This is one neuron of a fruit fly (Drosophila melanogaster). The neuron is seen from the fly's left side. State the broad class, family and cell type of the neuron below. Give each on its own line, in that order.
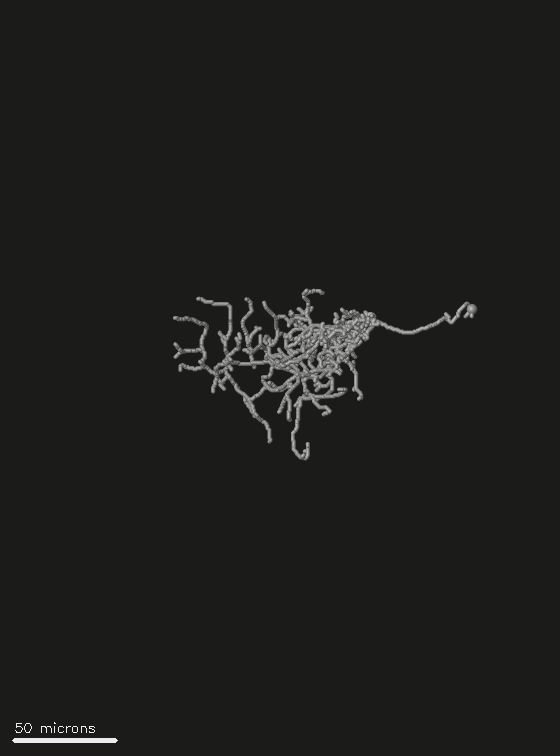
central-brain intrinsic neuron
hemilineage VLPp&l1_anterior
PVLP099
